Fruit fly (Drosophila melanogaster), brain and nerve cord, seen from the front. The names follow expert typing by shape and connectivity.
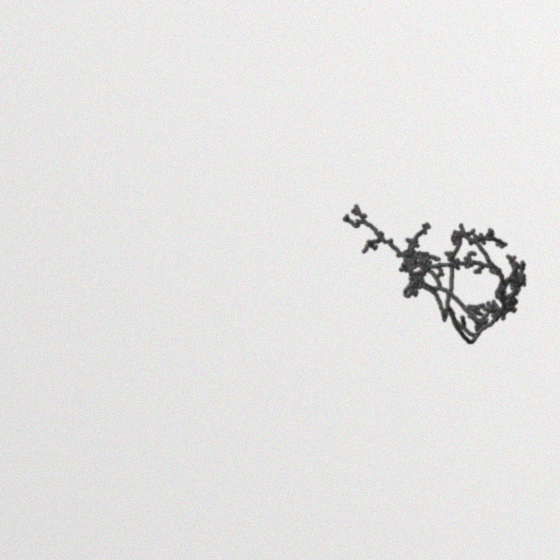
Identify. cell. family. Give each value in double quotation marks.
"hemilineage VLPp1"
